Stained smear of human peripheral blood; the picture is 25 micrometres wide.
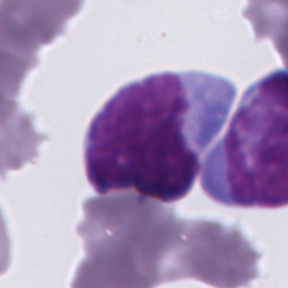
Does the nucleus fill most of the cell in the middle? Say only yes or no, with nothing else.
Yes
